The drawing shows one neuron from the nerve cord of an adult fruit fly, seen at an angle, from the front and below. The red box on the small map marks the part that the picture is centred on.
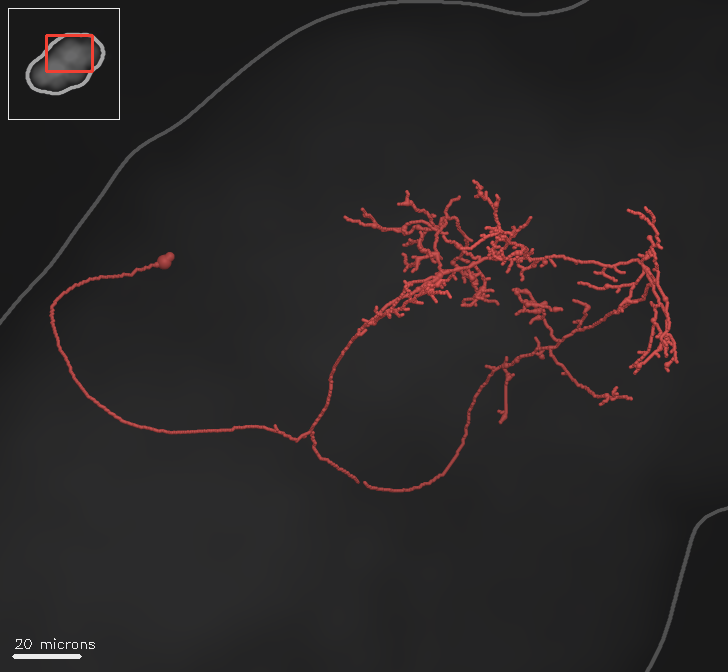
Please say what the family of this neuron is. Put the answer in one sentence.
The family is hemilineage 19B.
